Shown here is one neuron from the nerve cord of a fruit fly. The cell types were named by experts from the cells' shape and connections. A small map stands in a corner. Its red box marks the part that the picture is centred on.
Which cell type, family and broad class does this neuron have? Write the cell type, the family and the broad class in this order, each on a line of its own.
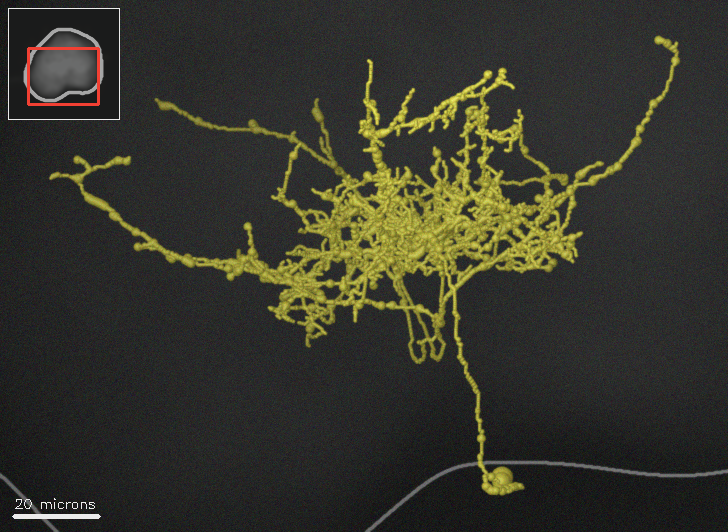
IN00A010
hemilineage 00A
nerve-cord intrinsic neuron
